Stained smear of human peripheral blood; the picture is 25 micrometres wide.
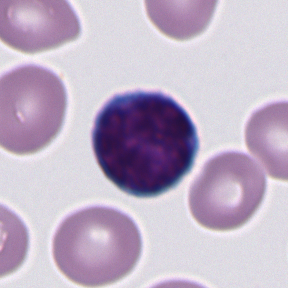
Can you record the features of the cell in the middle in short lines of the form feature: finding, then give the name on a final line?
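Outline: smooth and round
Size: about 9 micrometres across
Nucleus: single unlobed mass, round in outline
Chromatin: dark purple, coarsely clumped
Cytoplasm: very thin bluish rim at the edge
Name: typical lymphocyte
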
